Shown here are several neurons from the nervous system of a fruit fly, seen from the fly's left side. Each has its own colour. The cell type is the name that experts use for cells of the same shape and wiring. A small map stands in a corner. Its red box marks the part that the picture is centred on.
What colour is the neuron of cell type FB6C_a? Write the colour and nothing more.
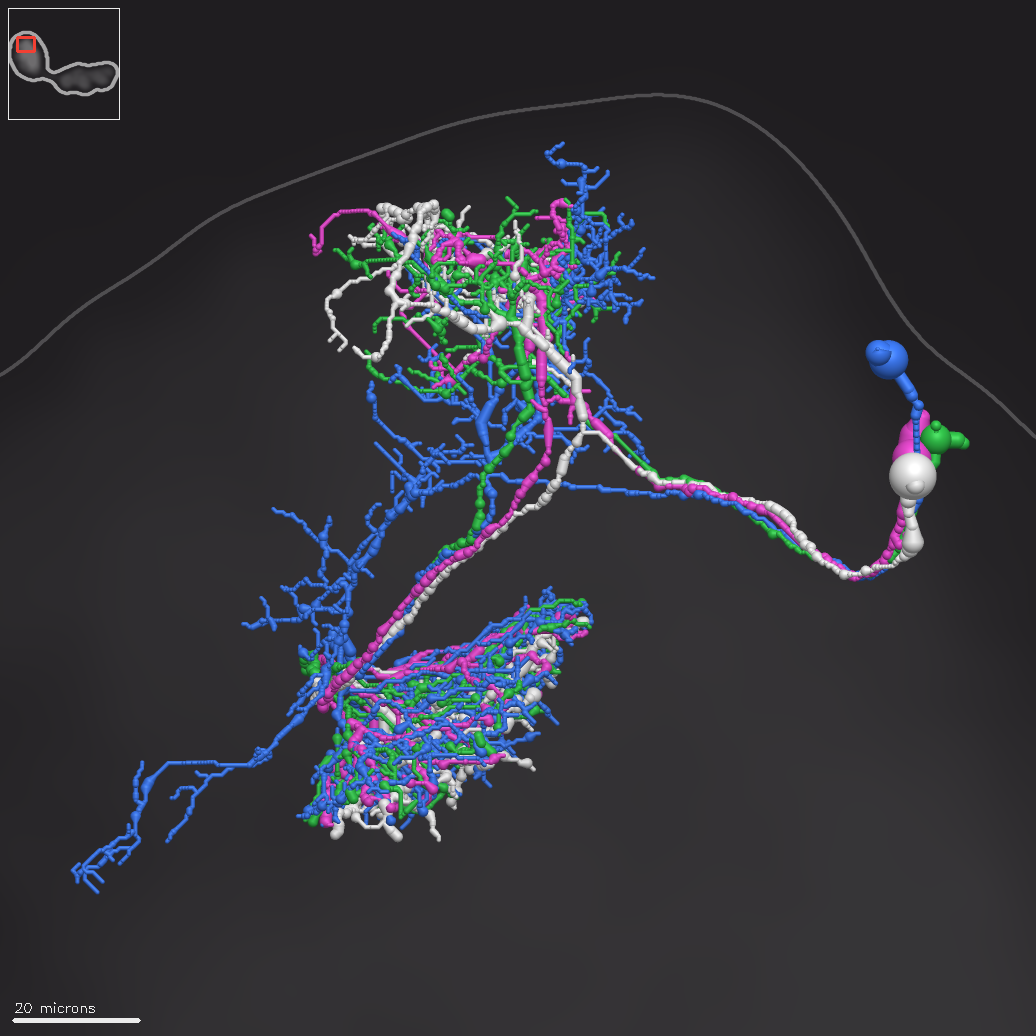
magenta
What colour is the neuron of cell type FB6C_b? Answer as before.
white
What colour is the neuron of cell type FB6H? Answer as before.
blue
